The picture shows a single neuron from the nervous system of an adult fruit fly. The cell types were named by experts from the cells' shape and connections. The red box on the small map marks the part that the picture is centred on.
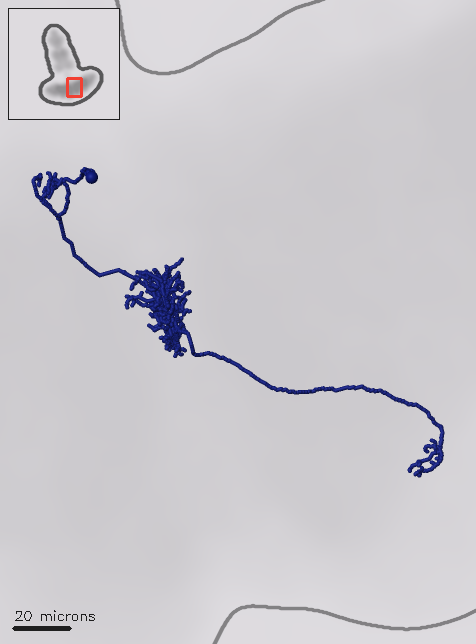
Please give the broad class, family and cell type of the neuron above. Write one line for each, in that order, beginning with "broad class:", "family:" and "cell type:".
broad class: central-brain intrinsic neuron
family: class CX
cell type: PFR_a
